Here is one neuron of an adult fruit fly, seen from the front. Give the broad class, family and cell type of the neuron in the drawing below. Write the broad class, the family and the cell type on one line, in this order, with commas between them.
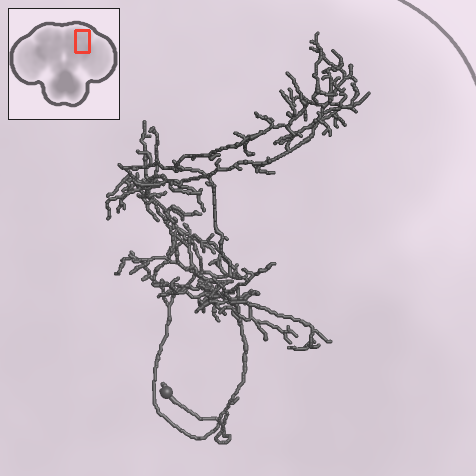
central-brain intrinsic neuron, hemilineage VPNp&v1_ventral, PLP180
